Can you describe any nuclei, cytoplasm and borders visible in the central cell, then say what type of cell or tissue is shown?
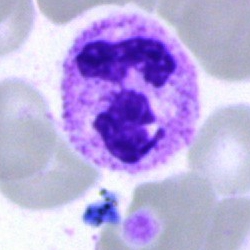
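Two dark nuclear masses lie one above the other. Their chromatin is dense, clumped and deep purple. The cytoplasm is abundant and pale pinkish-lilac, with fine lilac granules scattered throughout. This is a segmented neutrophil.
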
